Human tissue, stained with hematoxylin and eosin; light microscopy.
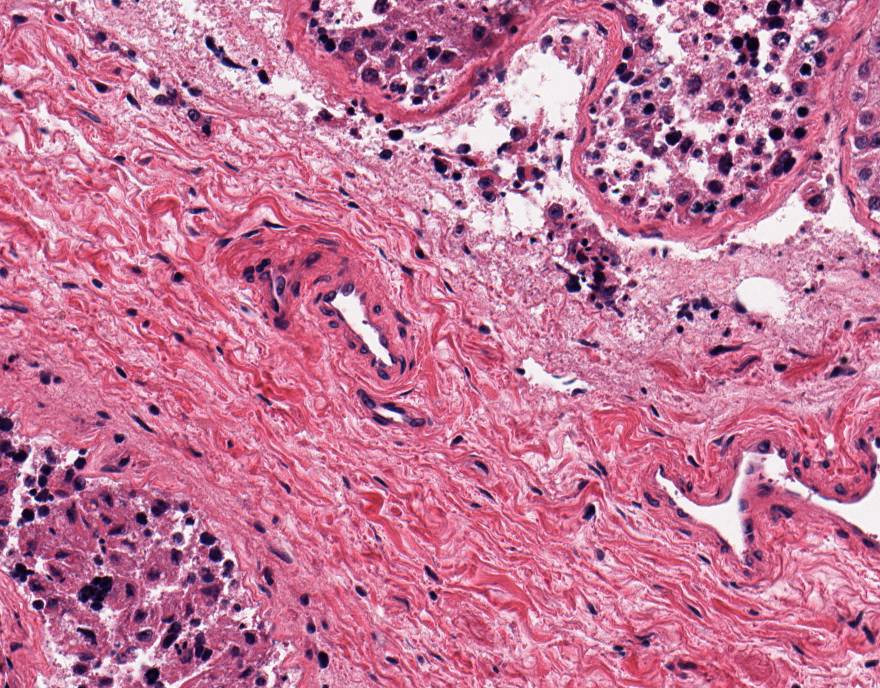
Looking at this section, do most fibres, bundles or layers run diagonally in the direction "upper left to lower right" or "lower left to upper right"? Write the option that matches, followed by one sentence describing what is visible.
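Upper left to lower right. A band of dense collagenous stroma runs diagonally from upper left to lower right, separating cell-filled rounded units at the top and at the lower left.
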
